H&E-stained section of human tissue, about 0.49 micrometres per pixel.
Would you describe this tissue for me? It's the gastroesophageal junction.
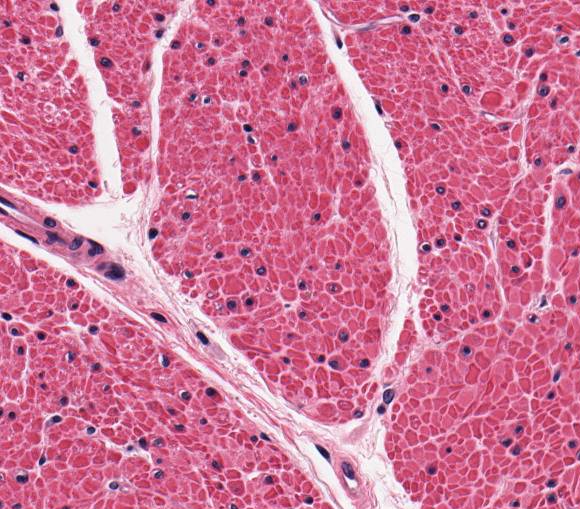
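Cut across, the muscle is grouped into bundles separated by pale connective tissue septa. The cytoplasm of the muscle cells stains a deep eosinophilic pink. Their nuclei are round and lie centrally in each profile. A few dark, elongated nuclei lie along the length of the septa.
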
